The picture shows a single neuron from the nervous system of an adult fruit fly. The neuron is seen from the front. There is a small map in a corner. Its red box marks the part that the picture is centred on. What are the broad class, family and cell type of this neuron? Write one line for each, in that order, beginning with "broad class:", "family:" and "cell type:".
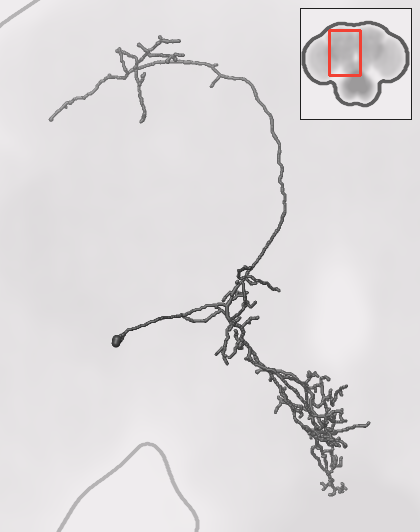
broad class: central-brain intrinsic neuron
family: hemilineage ALlv1
cell type: Z_lvPNm1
